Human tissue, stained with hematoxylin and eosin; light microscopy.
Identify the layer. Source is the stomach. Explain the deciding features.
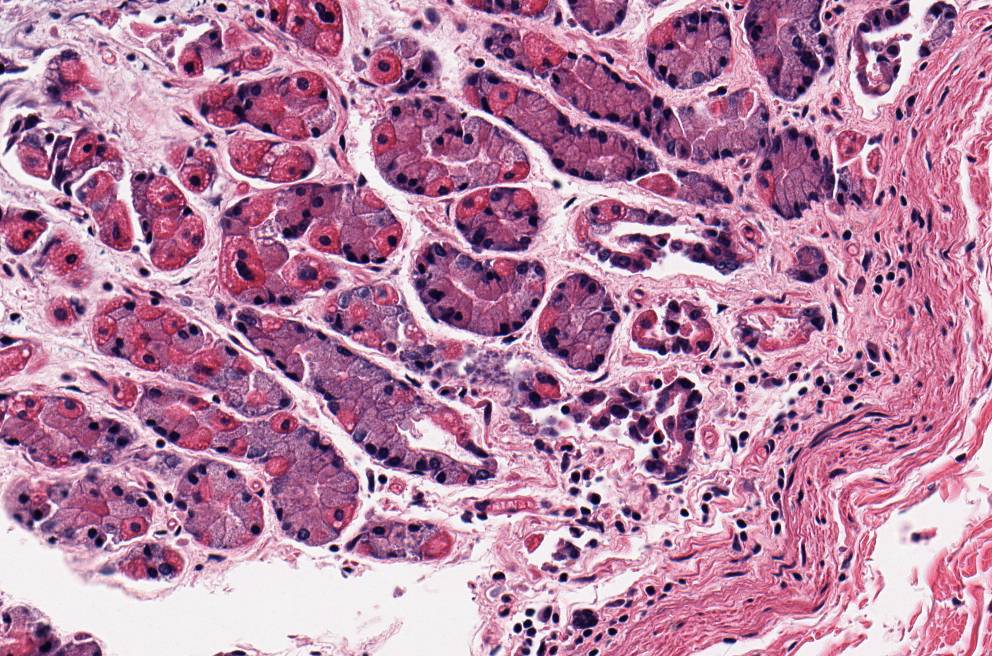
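That's fundic glands: glands cut in cross and oblique section pack the left two-thirds, with pink fibrous tissue in the right third. What settles it is the cells: parietal cells with bright pink cytoplasm and a round central nucleus scattered throughout, and chief cells with granular purple-blue cytoplasm and basal nuclei.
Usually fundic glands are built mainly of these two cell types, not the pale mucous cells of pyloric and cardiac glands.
The lumens are narrow and slit-like, not dilated.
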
